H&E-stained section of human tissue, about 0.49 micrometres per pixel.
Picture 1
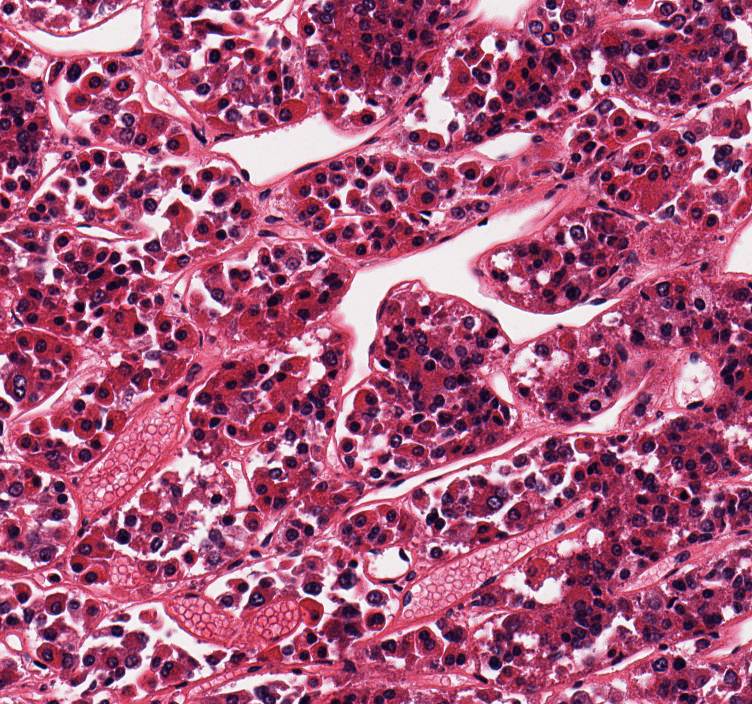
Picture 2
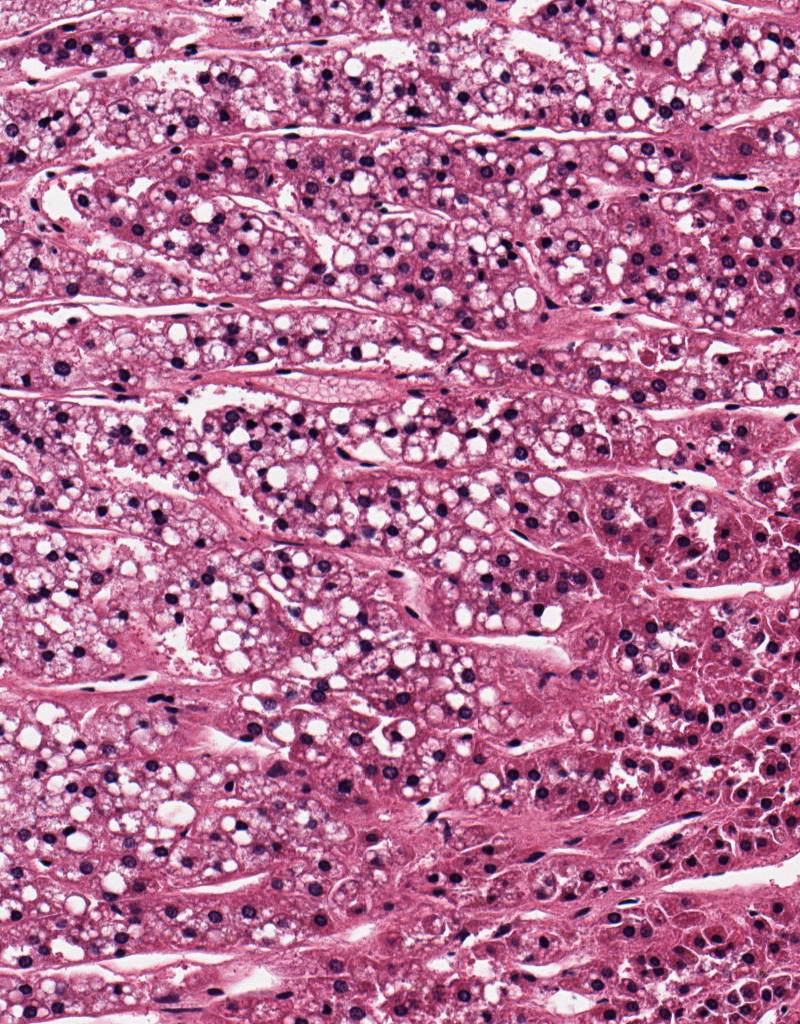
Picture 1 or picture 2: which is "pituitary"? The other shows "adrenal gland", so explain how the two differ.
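Picture 1 shows pituitary; picture 2 shows adrenal gland. In the pituitary, cells are packed in nests and short cords across the whole field, separated by thin pink fibrous septa. Within the same nests, red cells are mixed with cells of pale, washed-out cytoplasm and with a minority of cells whose cytoplasm is purplish-grey. Its nuclei are round, dark, fairly uniform in size and mostly one per cell. In the adrenal gland, the cells form solid cords without glandular lumens or tubules. Most cells in the upper and left parts have pale cytoplasm filled with many small clear vacuoles, giving a foamy look, whereas cells in the lower right have more deeply eosinophilic cytoplasm with few vacuoles. Each of these cells has a single small, round, dark-staining nucleus in a central position.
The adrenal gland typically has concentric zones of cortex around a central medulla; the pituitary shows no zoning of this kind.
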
